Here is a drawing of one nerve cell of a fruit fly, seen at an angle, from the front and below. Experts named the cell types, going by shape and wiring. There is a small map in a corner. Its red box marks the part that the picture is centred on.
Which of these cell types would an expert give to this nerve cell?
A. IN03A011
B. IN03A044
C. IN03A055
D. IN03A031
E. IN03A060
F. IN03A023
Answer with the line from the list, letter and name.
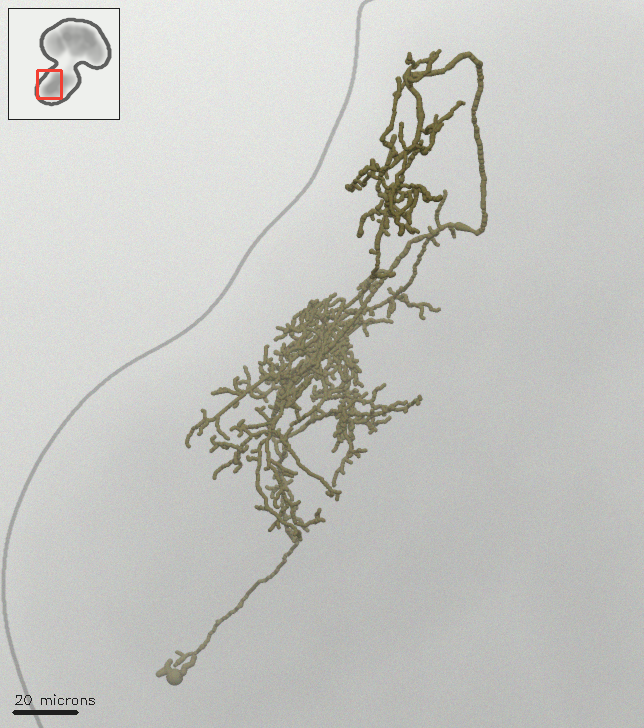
A. IN03A011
